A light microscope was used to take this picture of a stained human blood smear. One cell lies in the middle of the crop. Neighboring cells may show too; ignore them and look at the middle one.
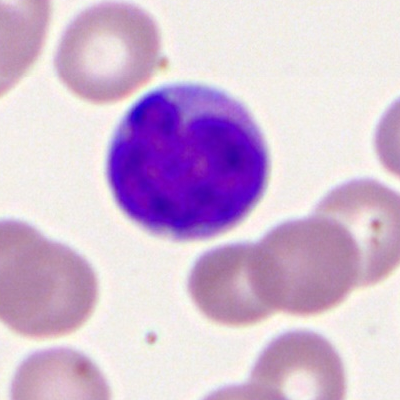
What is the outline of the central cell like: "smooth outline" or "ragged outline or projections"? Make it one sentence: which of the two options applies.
The edge of the cell is smooth and even.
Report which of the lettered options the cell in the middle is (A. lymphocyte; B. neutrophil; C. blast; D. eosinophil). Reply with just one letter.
A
